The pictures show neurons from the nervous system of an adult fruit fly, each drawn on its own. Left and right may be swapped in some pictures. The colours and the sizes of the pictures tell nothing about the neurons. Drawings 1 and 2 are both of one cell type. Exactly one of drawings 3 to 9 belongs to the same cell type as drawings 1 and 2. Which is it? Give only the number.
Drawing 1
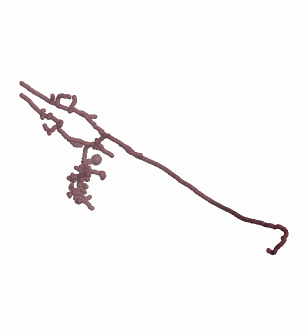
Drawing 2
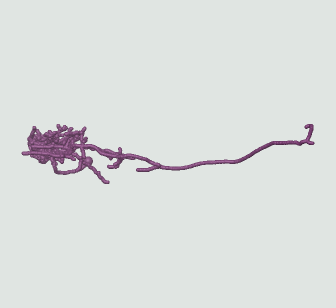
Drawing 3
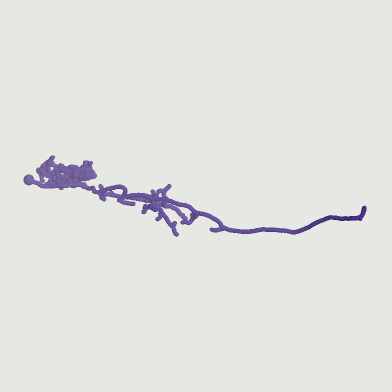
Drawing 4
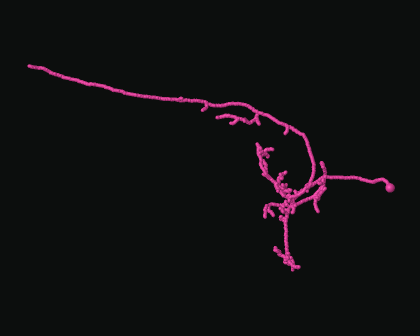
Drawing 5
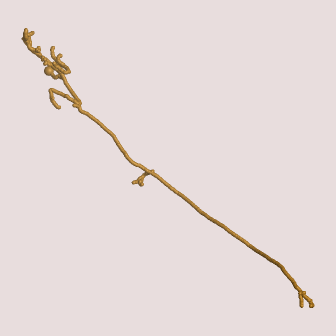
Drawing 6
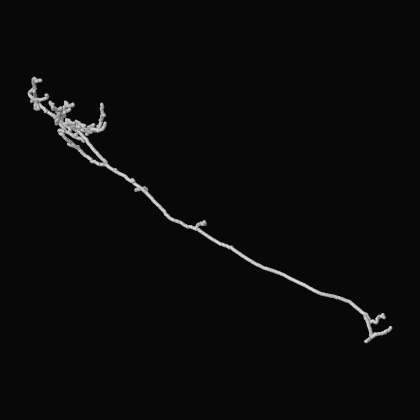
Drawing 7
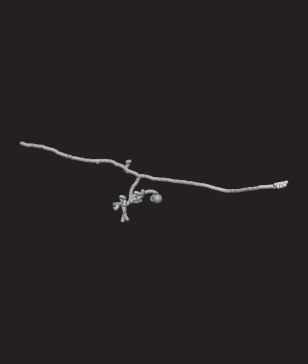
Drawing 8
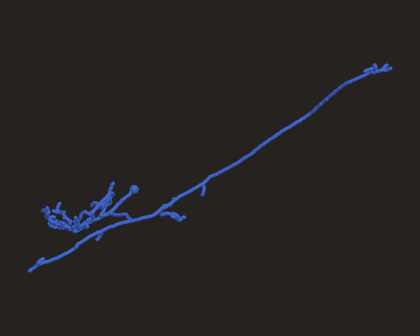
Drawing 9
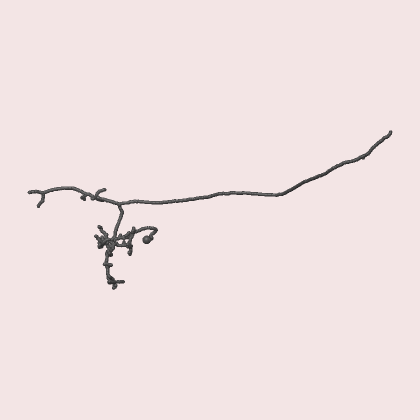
3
